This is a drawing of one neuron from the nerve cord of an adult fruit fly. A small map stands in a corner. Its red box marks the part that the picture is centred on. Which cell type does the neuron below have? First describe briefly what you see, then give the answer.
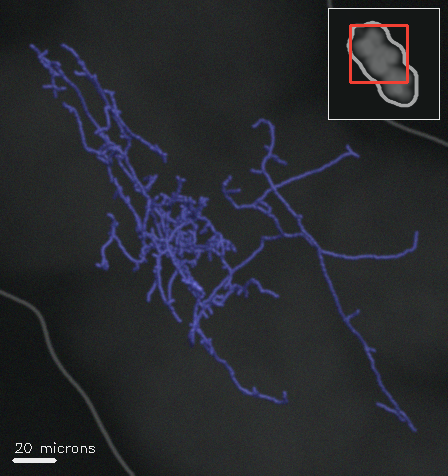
By the scale bar it is about 190 microns wide in this view. The picture shows dozens of branch ends. It is a nerve-cord intrinsic neuron. It is of cell type IN07B054.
